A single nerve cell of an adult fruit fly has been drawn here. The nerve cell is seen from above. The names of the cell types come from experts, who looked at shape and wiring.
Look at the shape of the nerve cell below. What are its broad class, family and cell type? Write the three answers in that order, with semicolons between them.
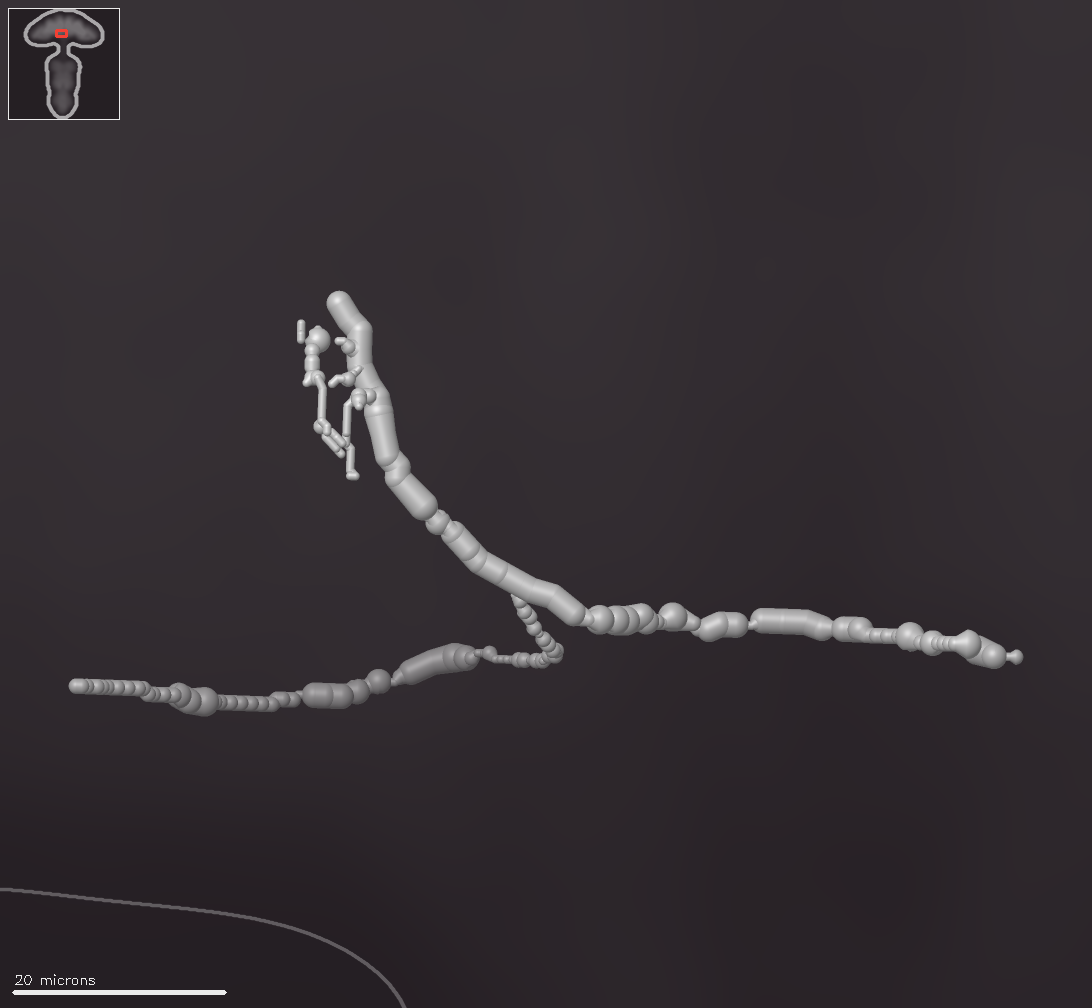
central-brain intrinsic neuron; hemilineage LB3; AMMC008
